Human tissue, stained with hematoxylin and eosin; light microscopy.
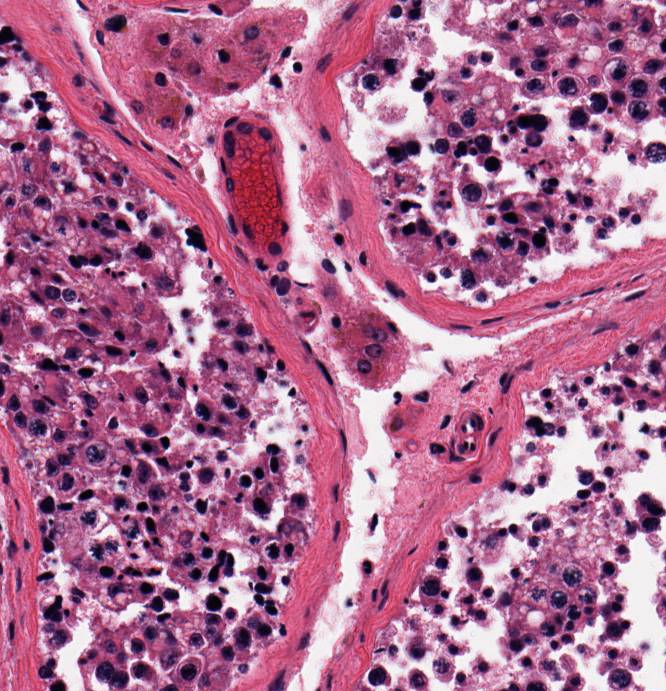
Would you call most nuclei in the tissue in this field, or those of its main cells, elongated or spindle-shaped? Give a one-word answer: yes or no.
No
